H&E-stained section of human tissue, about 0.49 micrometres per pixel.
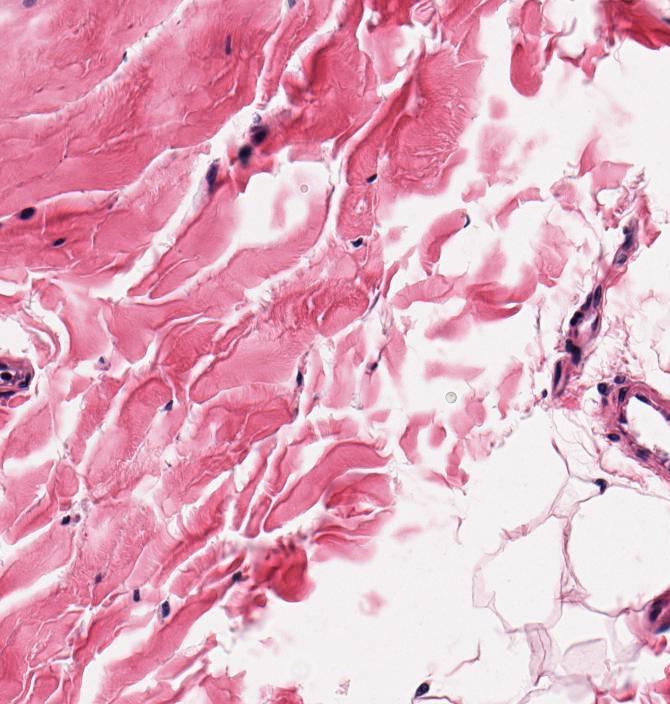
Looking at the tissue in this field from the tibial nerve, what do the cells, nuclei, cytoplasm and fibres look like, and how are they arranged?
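You've got dense pink fibrous bundles across the left and top, loosening into fragmented tissue toward the lower right. The nuclei between the bundles are sparse, small, dark and elongated. Down in that lower right corner sit empty adipocytes outlined by thin membranes. Near the right edge there are small vessels with clustered dark nuclei.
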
